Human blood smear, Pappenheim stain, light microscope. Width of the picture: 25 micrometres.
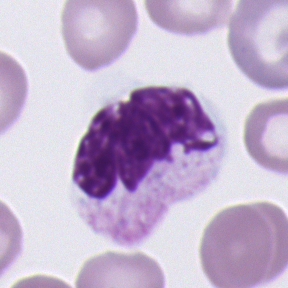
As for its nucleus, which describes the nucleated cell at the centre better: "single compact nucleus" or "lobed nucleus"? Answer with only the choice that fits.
Lobed nucleus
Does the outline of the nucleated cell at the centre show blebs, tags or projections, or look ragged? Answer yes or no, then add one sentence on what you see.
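No. The cell's outline is smooth, with no surface projections.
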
